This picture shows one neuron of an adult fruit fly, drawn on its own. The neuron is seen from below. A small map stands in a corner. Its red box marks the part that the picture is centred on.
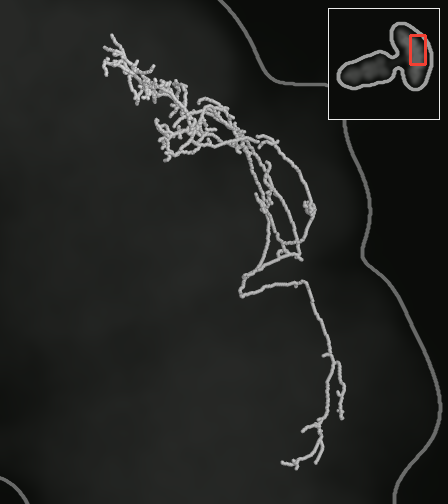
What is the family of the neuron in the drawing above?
hemilineage SMPad1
